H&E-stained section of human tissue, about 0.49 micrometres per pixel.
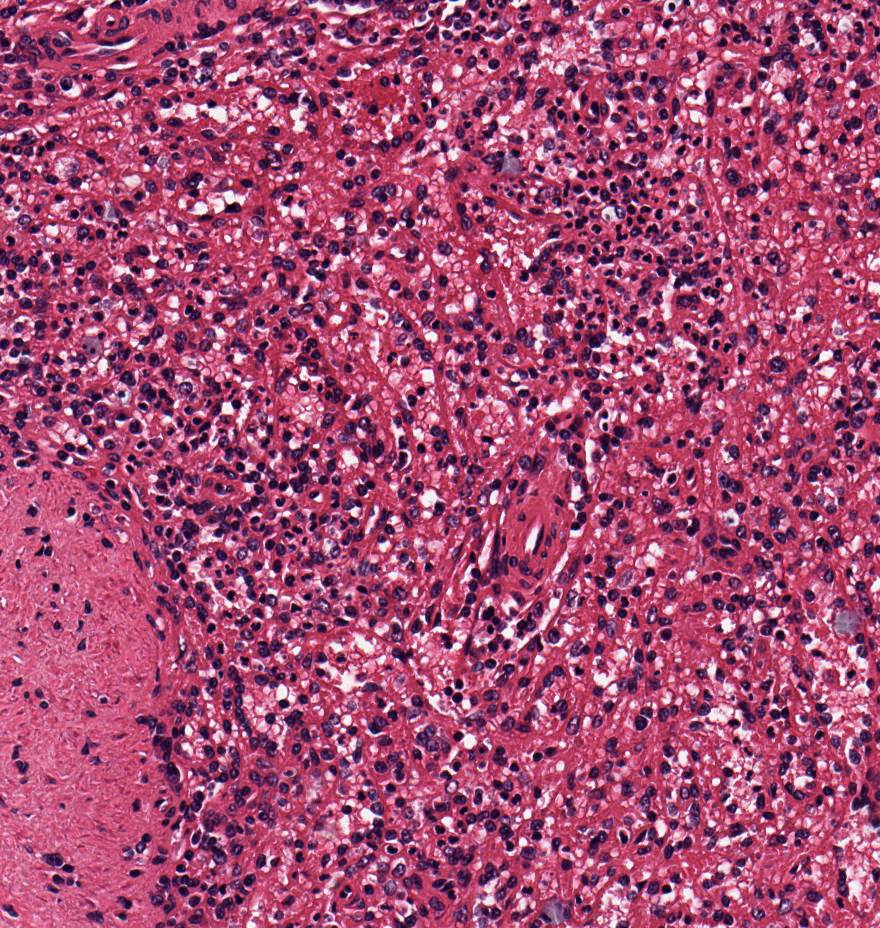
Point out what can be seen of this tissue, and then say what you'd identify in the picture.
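First, pattern: densely packed cells fill almost the whole field as a diffuse sheet, without glands or epithelium. Second, nuclei: small, round, darkly stained ones are the most numerous throughout. Third, cytoplasm: many scattered cells have pale, clear to finely vacuolated cytoplasm. Fourth, background: thin pink fibrillary strands run between the cells. The tissue is spleen.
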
